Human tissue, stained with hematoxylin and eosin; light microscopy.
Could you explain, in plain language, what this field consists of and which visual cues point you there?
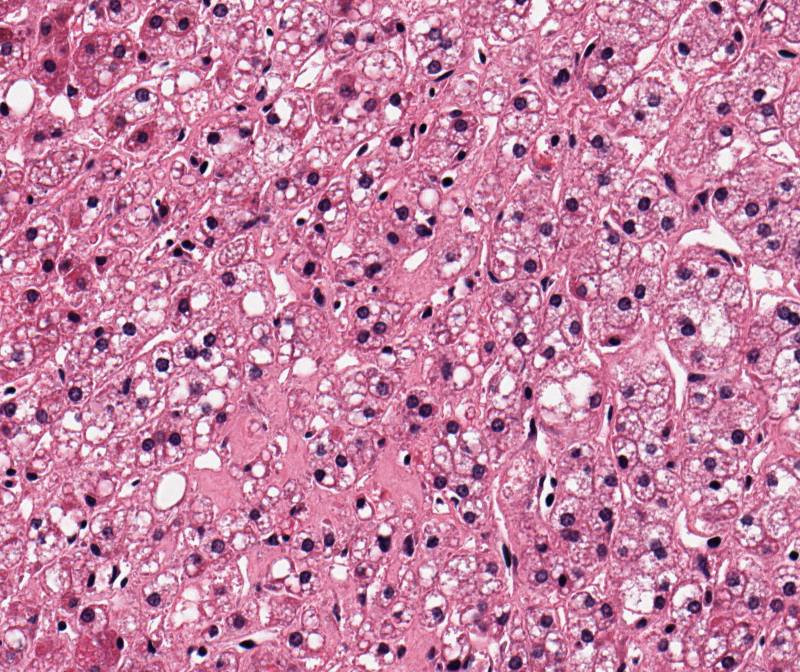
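Zona fasciculata of the adrenal gland. Polygonal cells form cords throughout, separated by thin slit-like spaces.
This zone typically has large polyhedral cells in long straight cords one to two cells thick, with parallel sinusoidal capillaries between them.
Most cells here have pale cytoplasm filled with many small clear vacuoles.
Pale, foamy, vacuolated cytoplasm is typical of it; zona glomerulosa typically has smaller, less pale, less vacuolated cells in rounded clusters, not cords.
Larger round clear vacuoles lie scattered among the cells. Flattened, elongated dark nuclei line the slit-like spaces.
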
